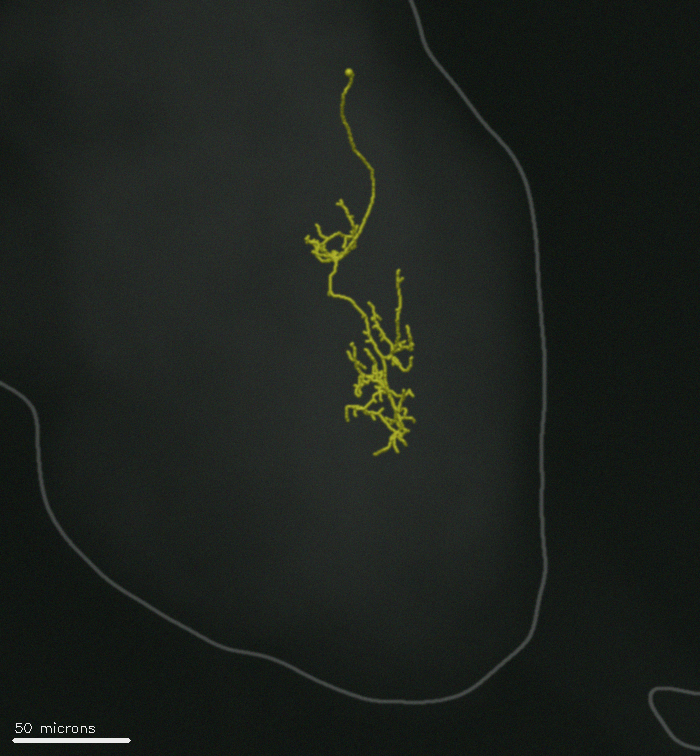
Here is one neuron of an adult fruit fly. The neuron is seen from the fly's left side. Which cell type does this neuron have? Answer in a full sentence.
The cell type is LC22.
